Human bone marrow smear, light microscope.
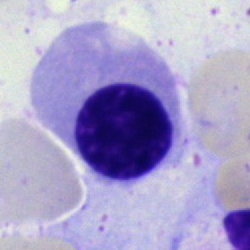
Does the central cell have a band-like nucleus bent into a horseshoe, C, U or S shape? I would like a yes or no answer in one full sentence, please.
No, its nucleus is not drawn out; it is one compact round or oval mass.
